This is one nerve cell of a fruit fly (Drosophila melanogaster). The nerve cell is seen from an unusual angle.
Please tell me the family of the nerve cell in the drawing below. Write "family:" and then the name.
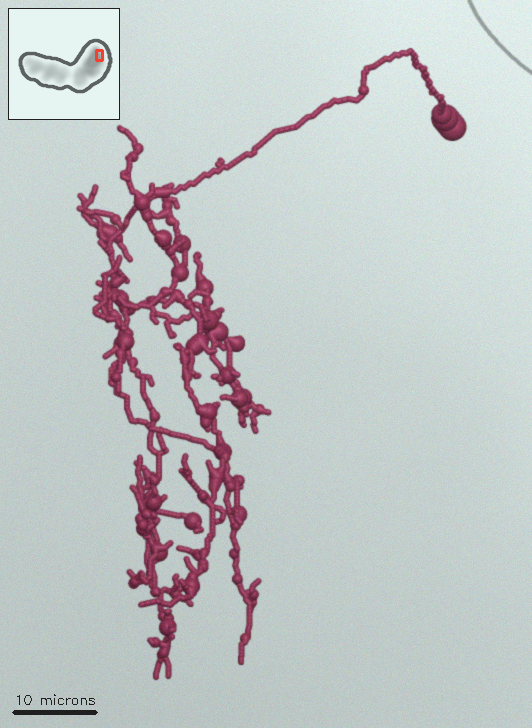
family: Cm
